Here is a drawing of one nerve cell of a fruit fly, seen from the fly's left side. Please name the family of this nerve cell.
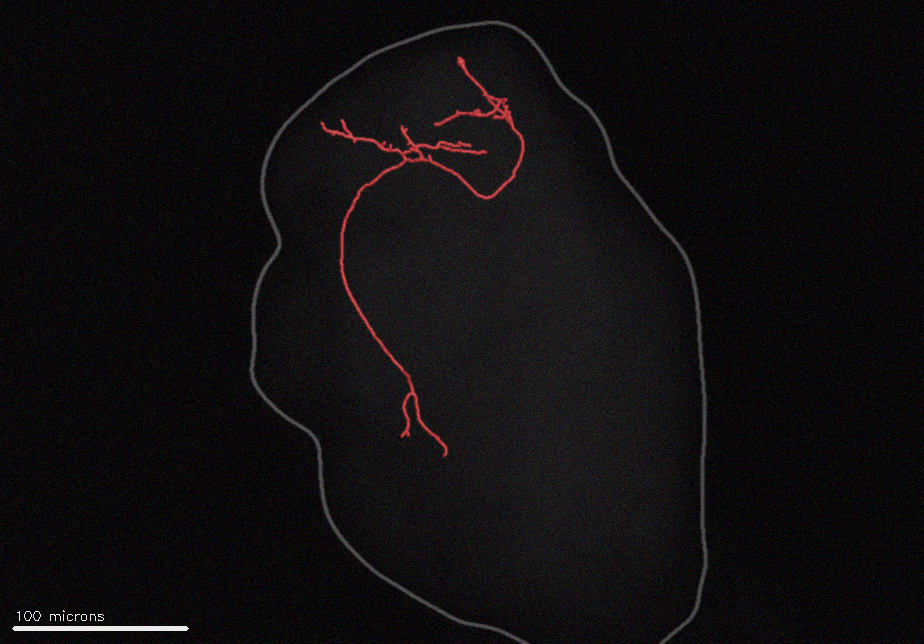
hemilineage SMPpm1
